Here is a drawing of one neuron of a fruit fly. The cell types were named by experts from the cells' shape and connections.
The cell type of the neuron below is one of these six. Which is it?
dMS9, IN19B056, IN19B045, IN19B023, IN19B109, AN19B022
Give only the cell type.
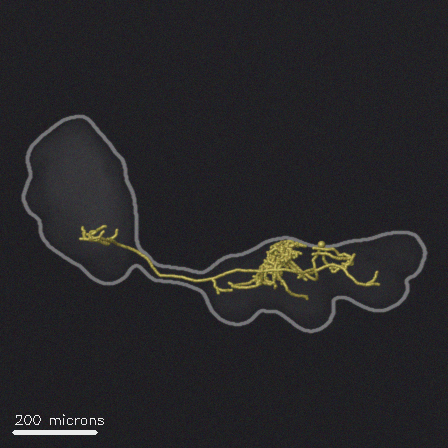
dMS9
